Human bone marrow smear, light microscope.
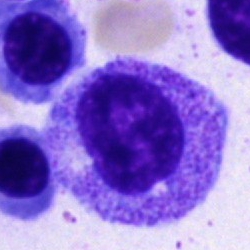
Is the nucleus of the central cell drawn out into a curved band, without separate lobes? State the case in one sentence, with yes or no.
No, instead of a band, the nucleus forms a compact round or oval shape.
